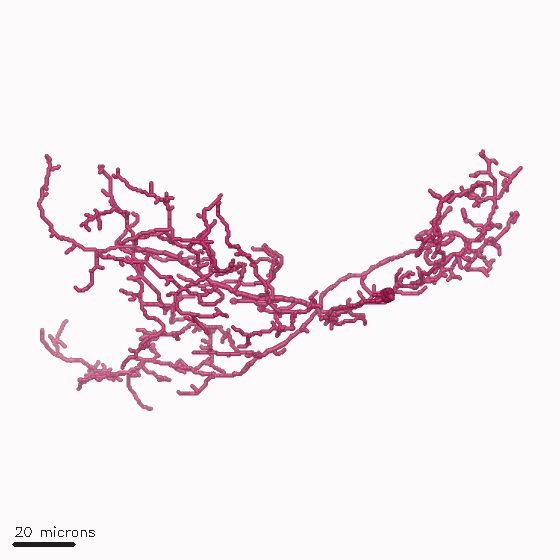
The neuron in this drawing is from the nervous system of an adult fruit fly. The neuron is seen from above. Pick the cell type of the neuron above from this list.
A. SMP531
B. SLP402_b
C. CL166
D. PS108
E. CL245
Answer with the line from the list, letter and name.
A. SMP531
